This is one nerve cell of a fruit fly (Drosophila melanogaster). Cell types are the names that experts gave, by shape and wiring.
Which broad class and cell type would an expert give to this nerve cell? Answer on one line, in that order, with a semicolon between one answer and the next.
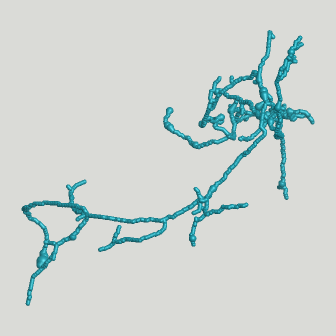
central-brain intrinsic neuron; CB1532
